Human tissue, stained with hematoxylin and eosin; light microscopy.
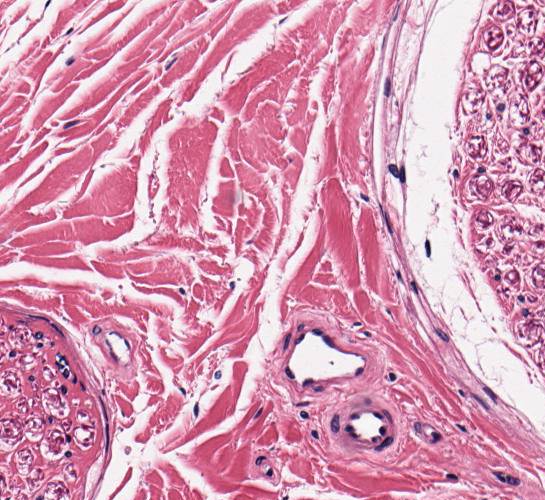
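Tibial nerve. Bundles: two tibial nerve bundles cut in cross section, at the field's edges, one at the right and one at the lower left. Boundary of each: a thin layer of flattened cells with elongated nuclei. Vessels: small, with open white lumens, in pale connective tissue at the lower centre. Fat cells: none anywhere in the field.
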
